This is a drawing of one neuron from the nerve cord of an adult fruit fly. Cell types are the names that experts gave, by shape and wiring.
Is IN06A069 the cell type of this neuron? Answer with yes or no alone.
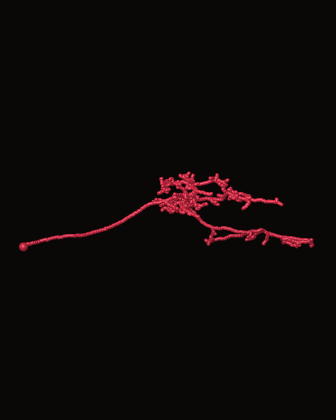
yes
